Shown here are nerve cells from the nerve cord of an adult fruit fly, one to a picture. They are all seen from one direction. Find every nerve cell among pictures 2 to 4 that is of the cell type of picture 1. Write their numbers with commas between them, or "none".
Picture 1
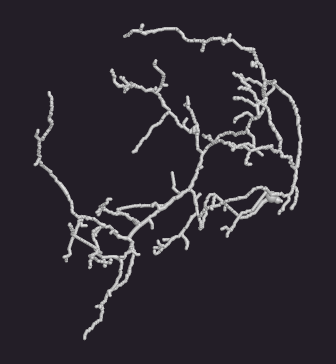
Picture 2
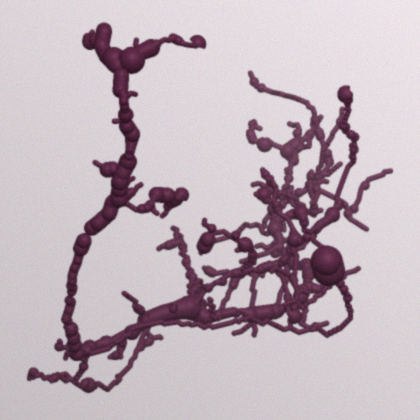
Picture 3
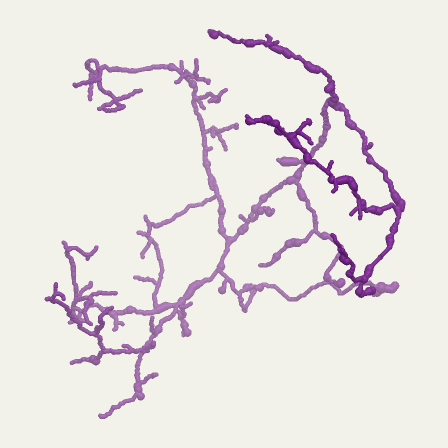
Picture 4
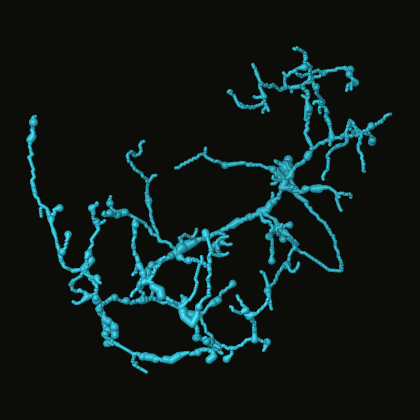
3, 4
